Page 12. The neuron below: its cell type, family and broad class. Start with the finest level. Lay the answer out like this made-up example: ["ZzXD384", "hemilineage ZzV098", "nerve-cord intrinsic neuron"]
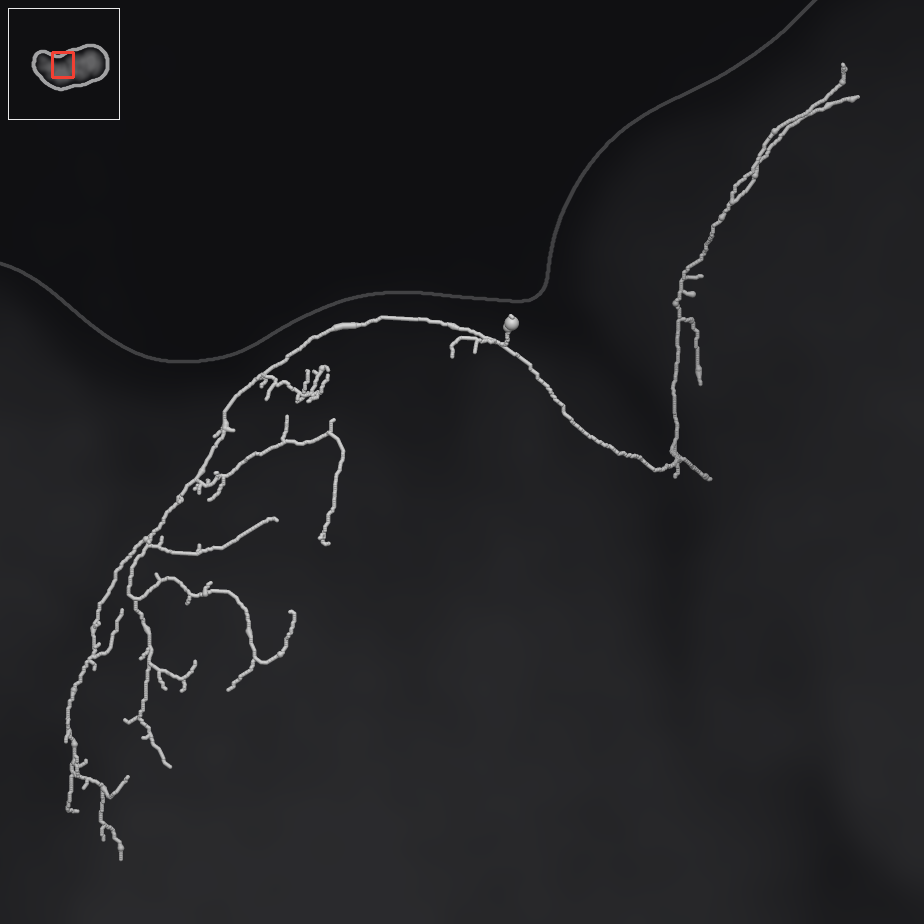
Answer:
["MeVP15", "MeVP", "visual projection neuron"]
